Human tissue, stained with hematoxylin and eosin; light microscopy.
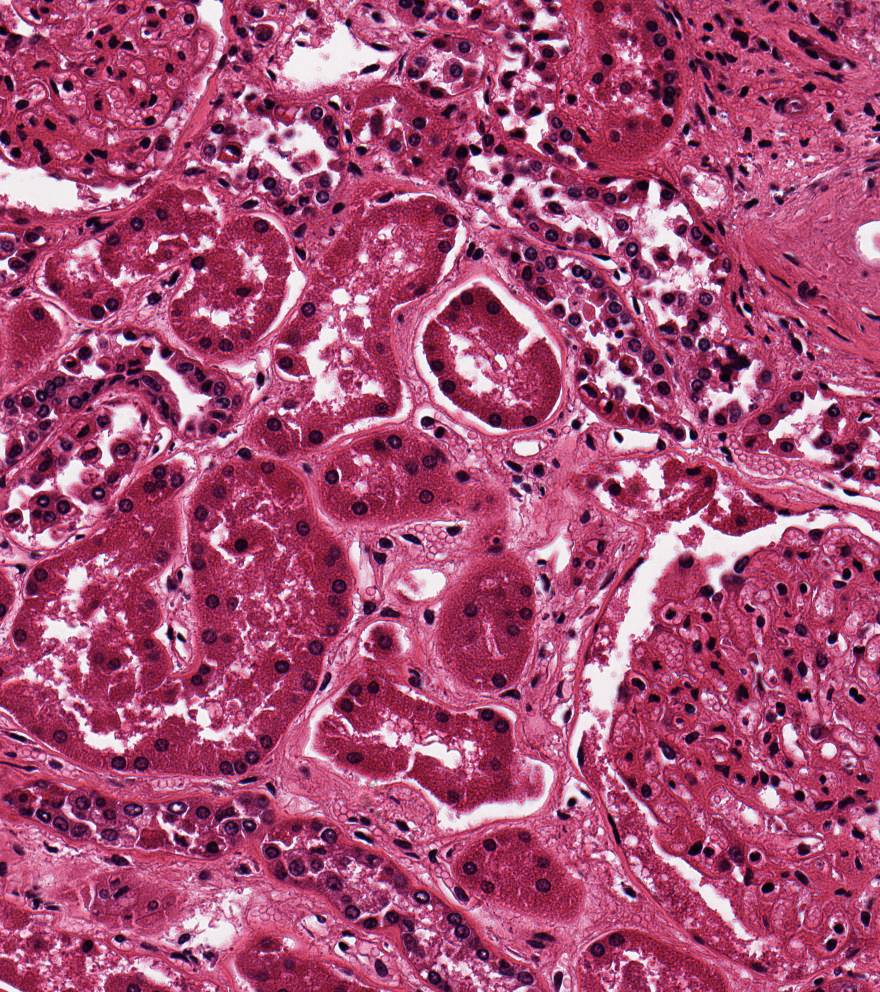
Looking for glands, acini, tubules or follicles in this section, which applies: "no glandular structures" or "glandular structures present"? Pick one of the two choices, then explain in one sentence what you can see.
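Glandular structures present. The lining cells of the larger tubules have abundant, deeply eosinophilic, granular cytoplasm.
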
